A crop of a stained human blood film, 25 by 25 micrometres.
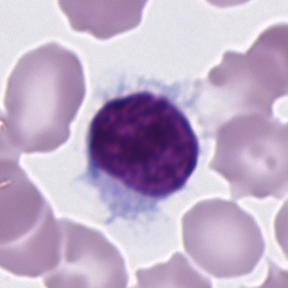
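Hairy cell, with fine, hair-like strands projecting from the edge of its cytoplasm all around. Notice that the cytoplasm is pale blue, and that it is widest below and to the left of the nucleus. Now look at the nucleus itself: a single rounded oval with no lobes, about 10 by 8 micrometres.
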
